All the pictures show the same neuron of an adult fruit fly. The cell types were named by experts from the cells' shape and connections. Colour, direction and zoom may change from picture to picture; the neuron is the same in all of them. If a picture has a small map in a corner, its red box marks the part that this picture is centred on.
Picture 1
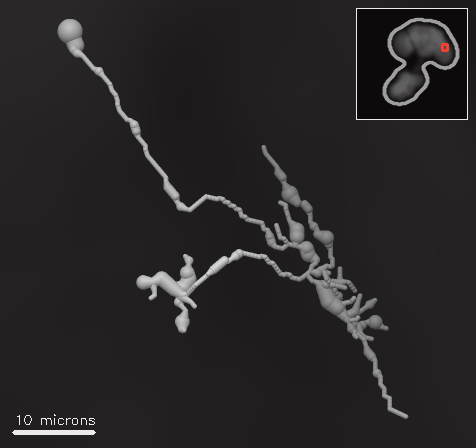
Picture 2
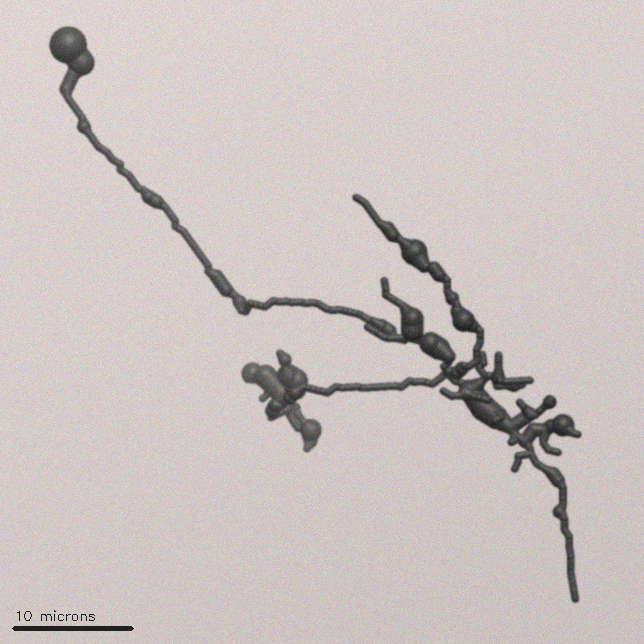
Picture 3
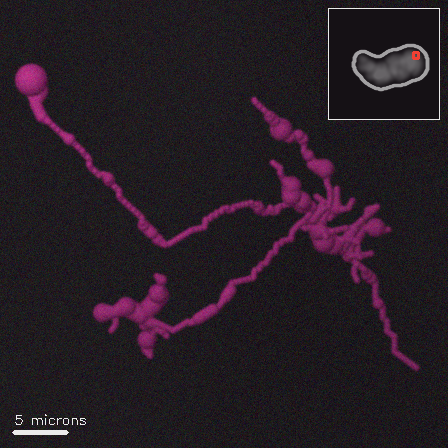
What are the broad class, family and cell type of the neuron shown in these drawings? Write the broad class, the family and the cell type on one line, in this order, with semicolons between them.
optic-lobe intrinsic neuron; T; T4d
